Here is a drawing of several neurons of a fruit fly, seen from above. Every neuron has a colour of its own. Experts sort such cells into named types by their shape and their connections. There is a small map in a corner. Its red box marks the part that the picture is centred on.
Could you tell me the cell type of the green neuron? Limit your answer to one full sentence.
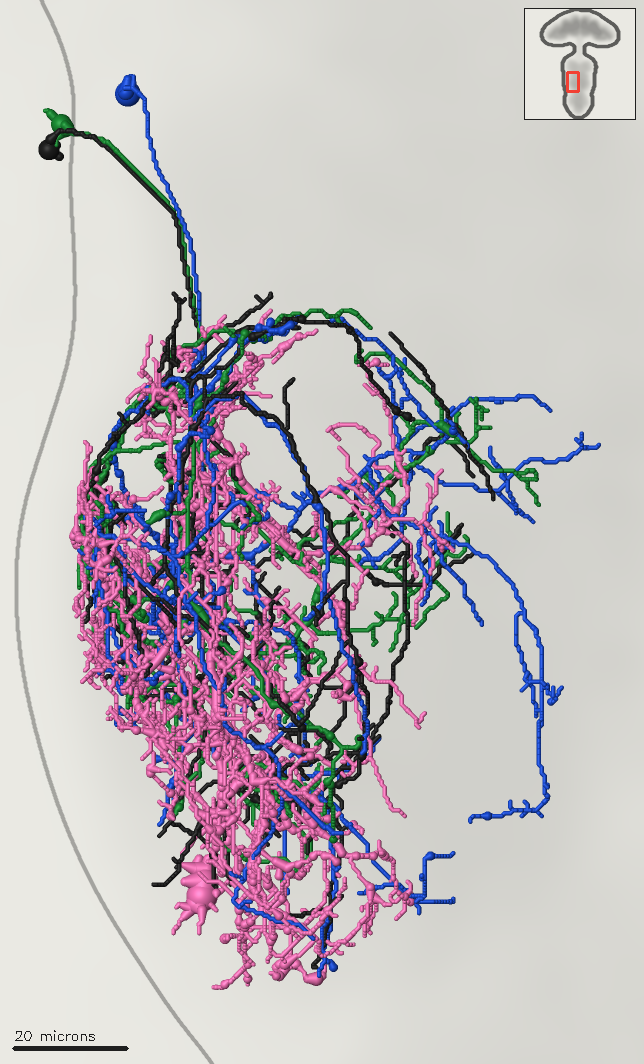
The cell type carried by this neuron is IN16B065.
